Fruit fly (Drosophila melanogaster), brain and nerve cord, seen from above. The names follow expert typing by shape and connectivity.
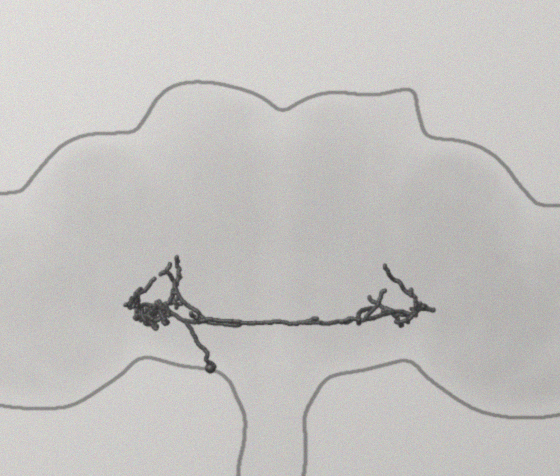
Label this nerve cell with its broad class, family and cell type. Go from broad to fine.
central-brain intrinsic neuron; hemilineage DM4_ventral; CB1322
